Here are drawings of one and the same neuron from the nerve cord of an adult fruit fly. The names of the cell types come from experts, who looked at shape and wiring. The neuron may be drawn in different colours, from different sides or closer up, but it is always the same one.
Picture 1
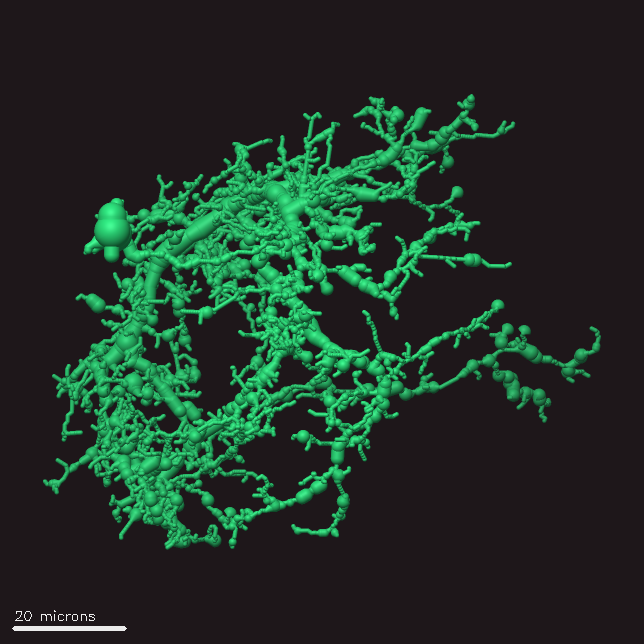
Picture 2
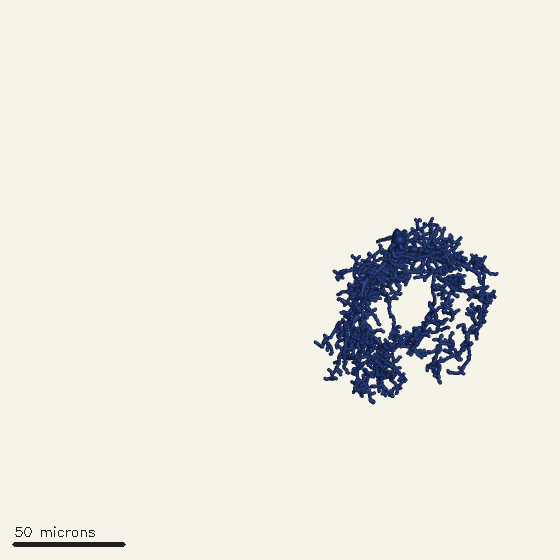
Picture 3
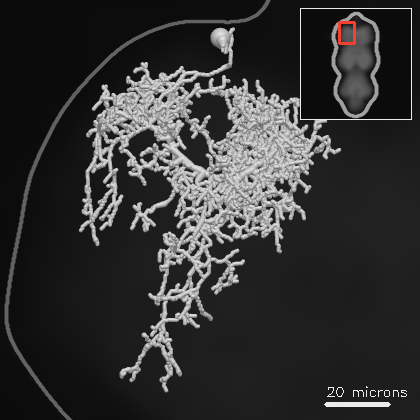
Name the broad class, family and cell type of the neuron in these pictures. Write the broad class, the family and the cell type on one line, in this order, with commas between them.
nerve-cord intrinsic neuron, hemilineage 17A, IN17A025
